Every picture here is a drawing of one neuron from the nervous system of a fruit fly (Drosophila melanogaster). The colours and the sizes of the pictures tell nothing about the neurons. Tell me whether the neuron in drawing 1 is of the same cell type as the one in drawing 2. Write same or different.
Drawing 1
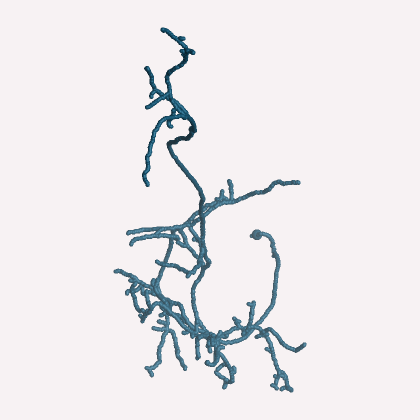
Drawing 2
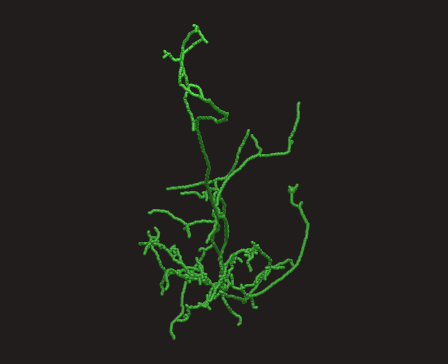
same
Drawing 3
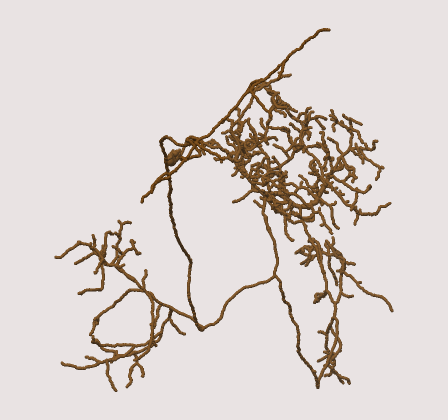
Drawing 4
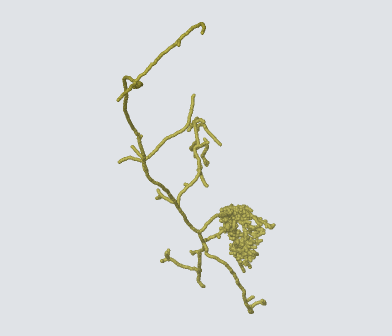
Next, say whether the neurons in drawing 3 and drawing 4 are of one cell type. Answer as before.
same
